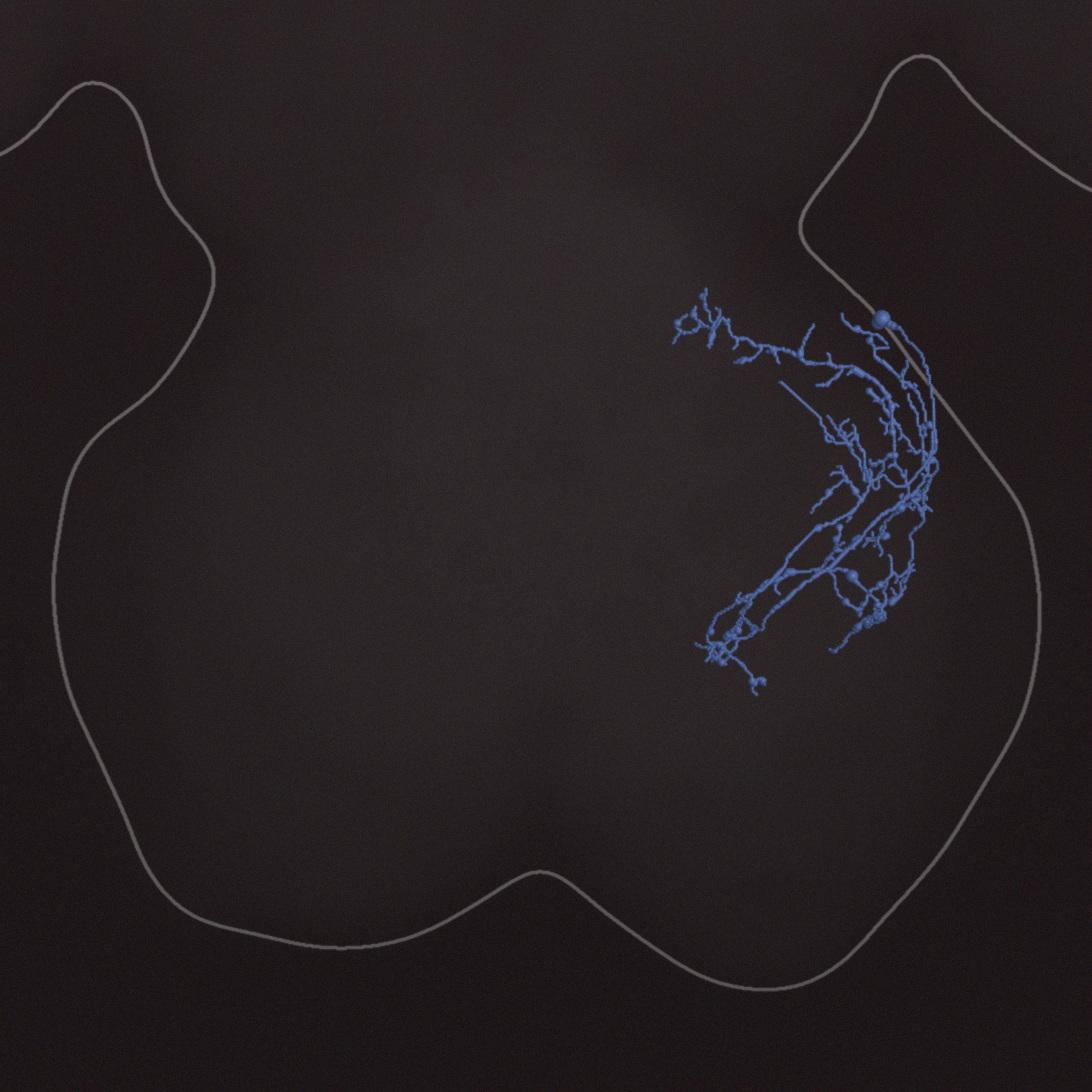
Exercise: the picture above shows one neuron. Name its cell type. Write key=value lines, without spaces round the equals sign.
cell_type=IN09A056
